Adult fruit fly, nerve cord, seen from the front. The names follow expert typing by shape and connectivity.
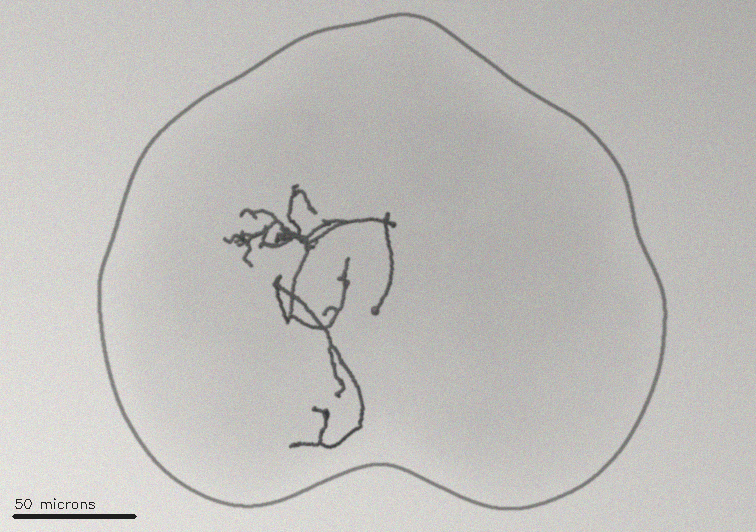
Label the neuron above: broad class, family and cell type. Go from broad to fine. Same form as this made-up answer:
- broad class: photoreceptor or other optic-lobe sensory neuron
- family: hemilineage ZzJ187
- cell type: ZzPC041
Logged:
- broad class: nerve-cord intrinsic neuron
- family: hemilineage 12B
- cell type: IN12B048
